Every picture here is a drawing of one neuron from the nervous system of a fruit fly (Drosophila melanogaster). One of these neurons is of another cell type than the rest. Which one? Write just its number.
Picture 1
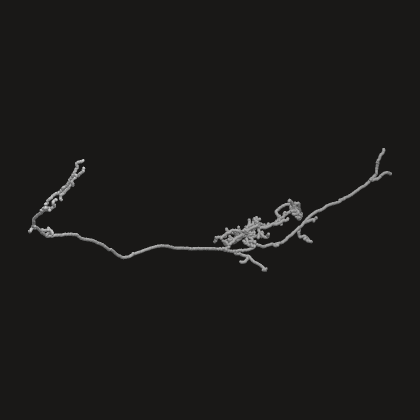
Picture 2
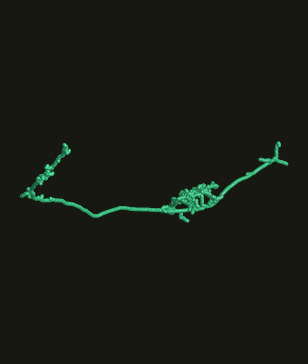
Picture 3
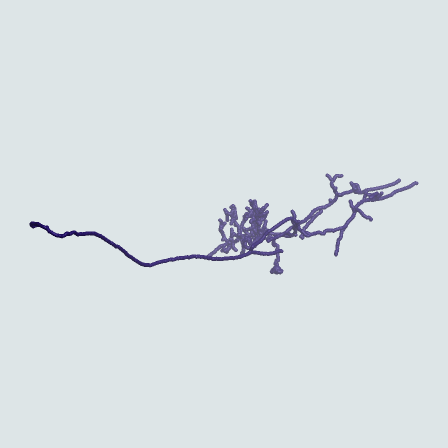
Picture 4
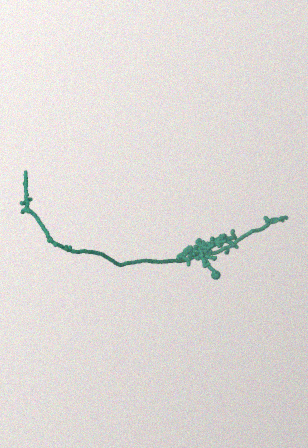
3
